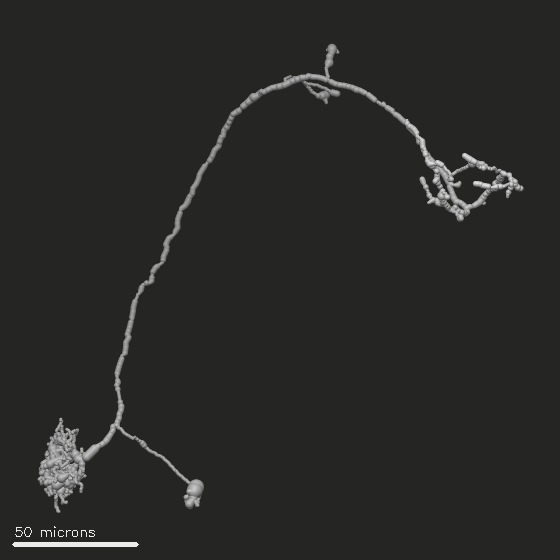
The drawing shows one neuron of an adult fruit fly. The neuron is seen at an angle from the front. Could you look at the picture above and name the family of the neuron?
hemilineage ALlv1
